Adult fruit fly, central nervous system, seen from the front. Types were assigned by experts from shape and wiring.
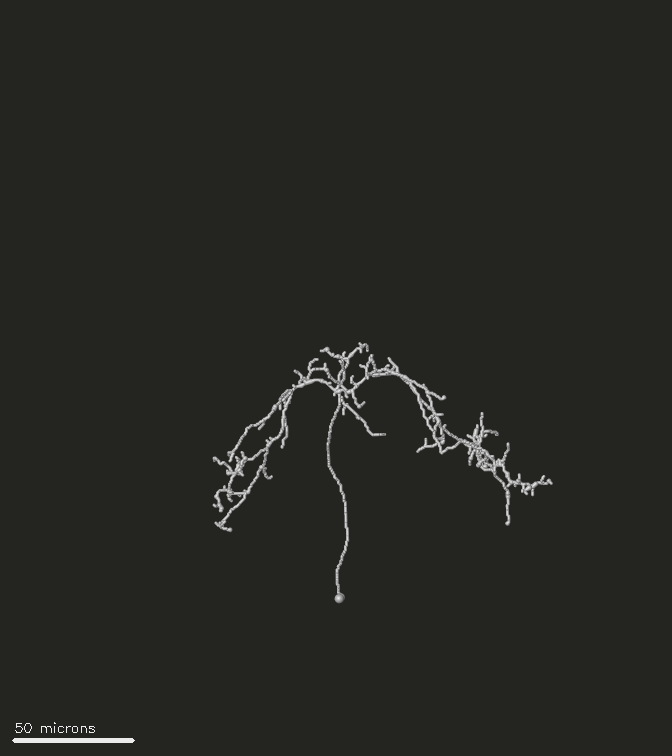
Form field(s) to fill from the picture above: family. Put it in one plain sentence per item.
The family is hemilineage 12B.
